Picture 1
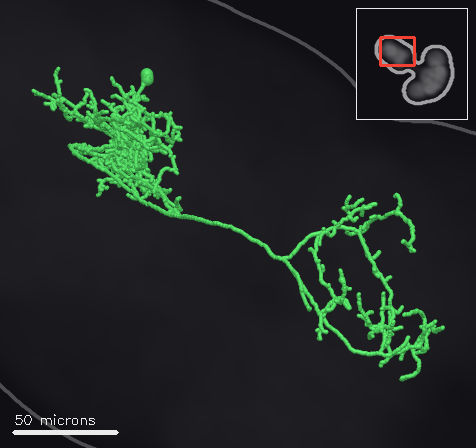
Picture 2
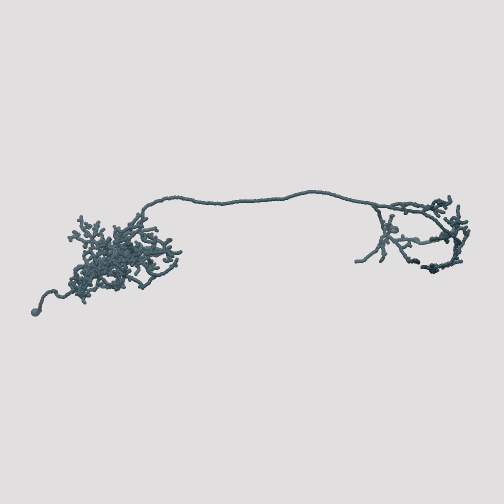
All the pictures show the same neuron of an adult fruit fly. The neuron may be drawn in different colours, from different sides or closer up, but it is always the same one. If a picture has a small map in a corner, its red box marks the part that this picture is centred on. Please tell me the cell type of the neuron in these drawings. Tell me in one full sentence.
The type of this neuron is the cell type INXXX110.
